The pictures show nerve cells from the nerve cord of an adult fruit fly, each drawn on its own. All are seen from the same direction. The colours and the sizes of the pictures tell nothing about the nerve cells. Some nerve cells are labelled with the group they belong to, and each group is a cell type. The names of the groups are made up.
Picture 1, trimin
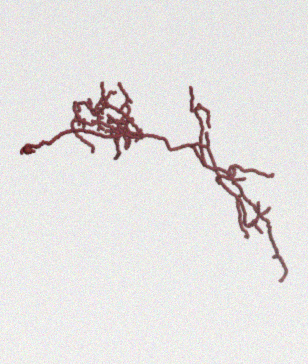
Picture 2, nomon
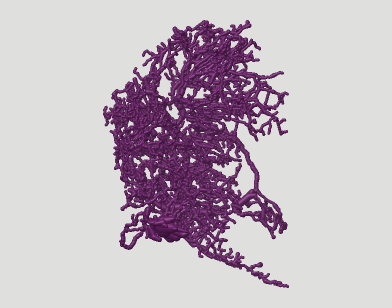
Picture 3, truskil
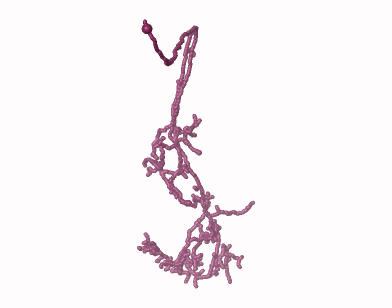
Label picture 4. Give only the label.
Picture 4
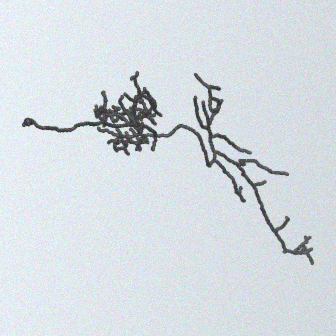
trimin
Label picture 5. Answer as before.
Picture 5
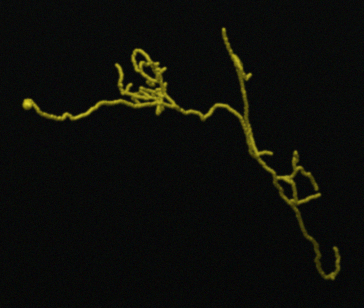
trimin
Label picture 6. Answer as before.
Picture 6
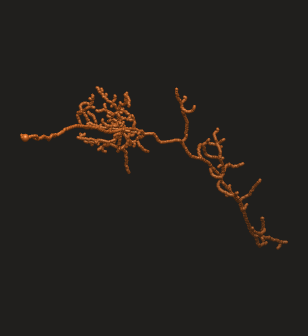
trimin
